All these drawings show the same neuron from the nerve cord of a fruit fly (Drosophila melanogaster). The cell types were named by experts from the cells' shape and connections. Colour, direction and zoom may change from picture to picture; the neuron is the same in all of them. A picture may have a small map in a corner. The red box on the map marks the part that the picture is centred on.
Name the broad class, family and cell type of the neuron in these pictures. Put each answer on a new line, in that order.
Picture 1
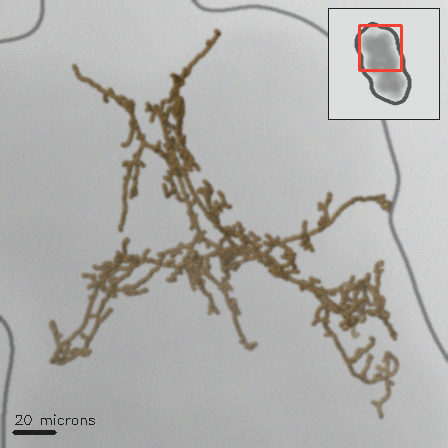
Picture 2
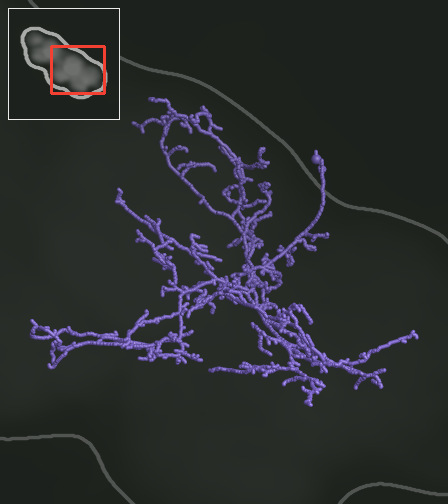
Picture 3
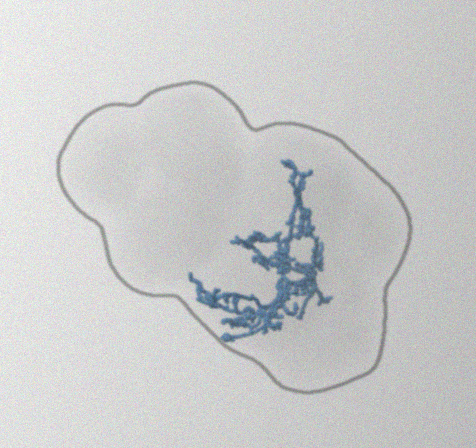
nerve-cord intrinsic neuron
hemilineage 11A
IN11A002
